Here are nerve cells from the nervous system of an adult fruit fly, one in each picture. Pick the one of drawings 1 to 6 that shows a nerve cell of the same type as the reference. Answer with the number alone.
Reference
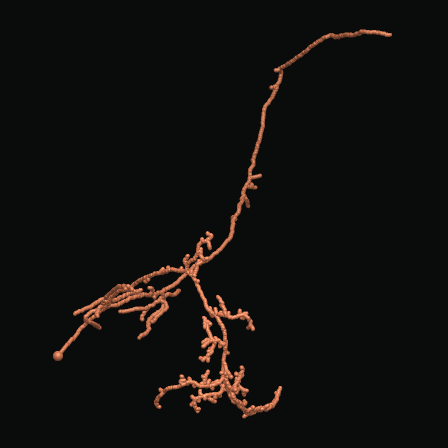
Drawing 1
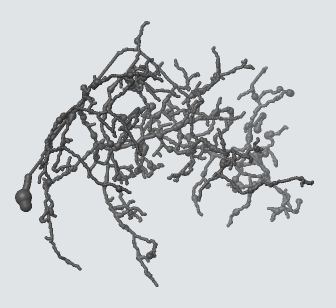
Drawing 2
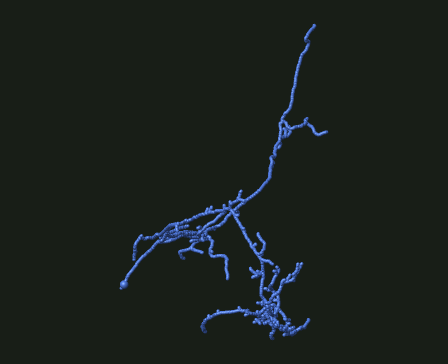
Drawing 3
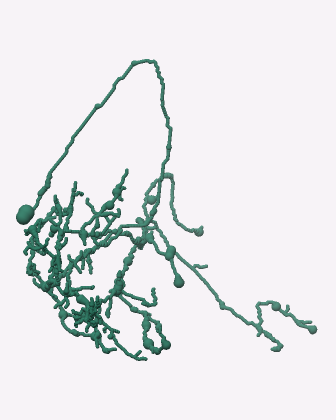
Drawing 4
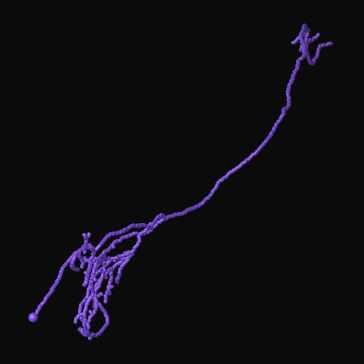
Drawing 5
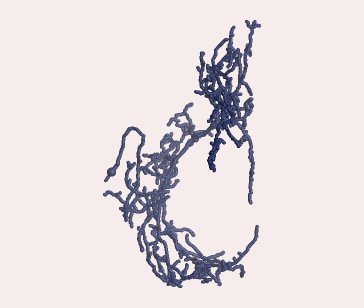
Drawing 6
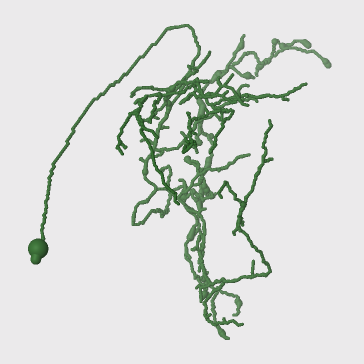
2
